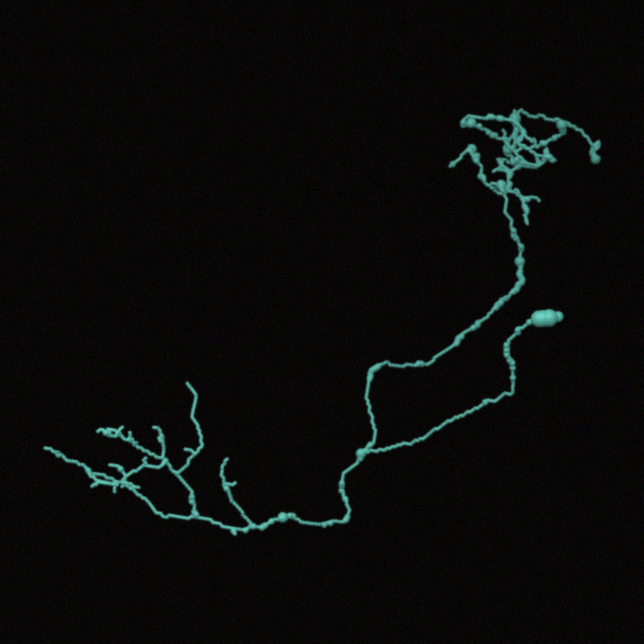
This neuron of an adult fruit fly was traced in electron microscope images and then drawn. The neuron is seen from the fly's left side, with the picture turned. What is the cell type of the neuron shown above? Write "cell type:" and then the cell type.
cell type: PAM04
